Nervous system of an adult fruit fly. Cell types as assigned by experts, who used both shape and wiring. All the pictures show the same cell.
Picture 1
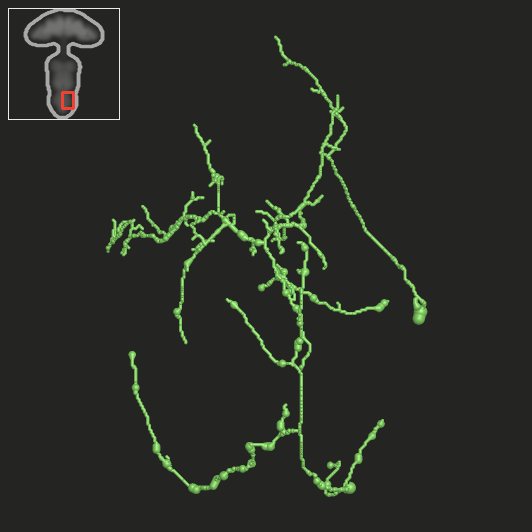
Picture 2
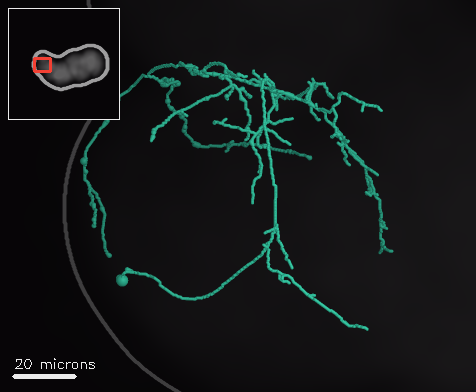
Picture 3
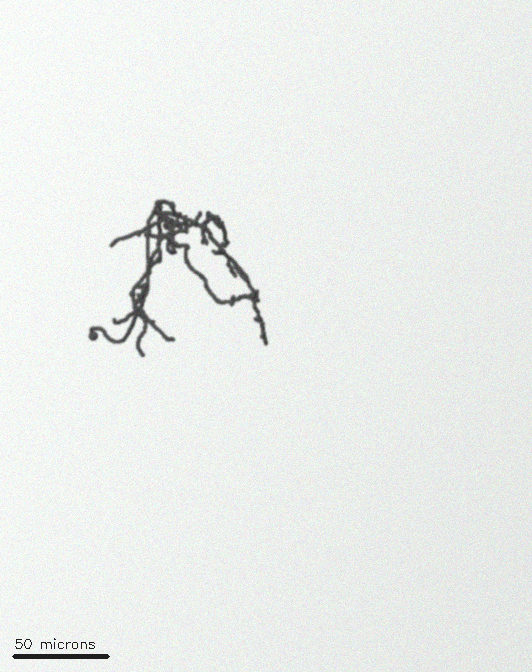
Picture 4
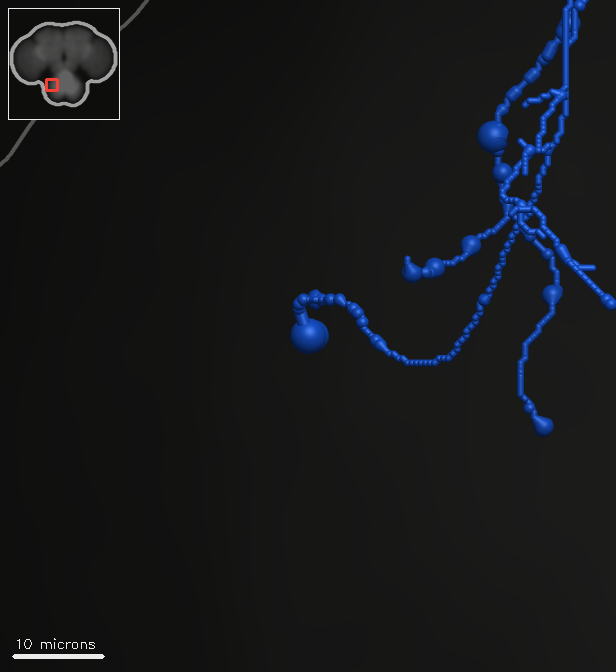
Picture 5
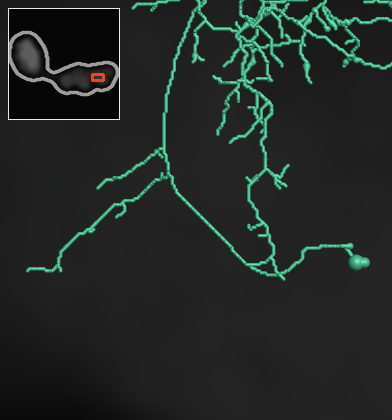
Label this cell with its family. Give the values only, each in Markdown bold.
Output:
**hemilineage 08A**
